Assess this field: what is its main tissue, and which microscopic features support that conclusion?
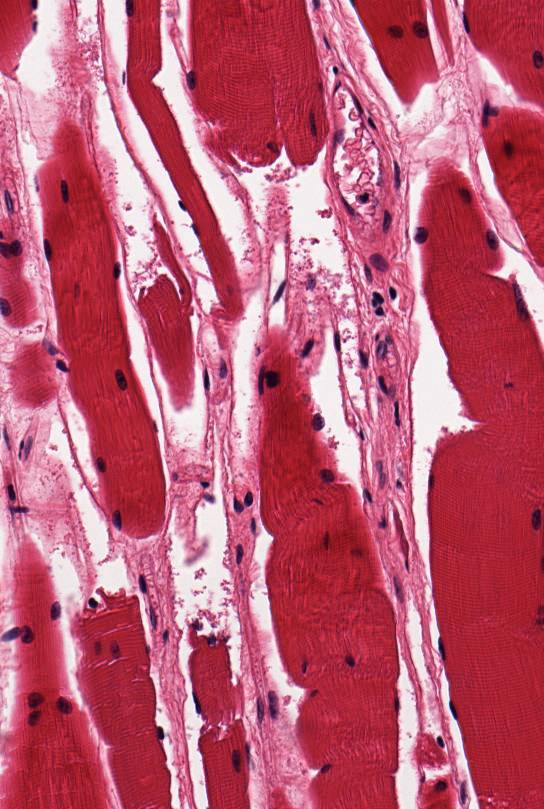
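Skeletal muscle. Fine striations cross the width of the fibres.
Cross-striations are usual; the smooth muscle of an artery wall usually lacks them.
Fibres unbranched, separate cylinders.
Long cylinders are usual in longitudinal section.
Nuclei small, dark, oval, at fibre edges; many fibres carry several along their length.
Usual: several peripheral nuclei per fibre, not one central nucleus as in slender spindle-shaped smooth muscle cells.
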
